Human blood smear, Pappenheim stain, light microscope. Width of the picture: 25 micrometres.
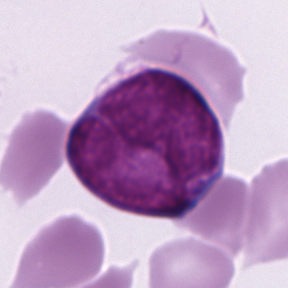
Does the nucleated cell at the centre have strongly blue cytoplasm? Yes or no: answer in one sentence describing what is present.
Yes, it is a deep, dark or strong blue that the cytoplasm of the cell has.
